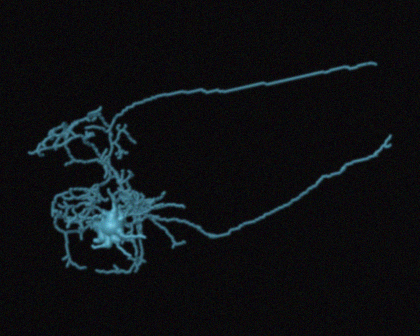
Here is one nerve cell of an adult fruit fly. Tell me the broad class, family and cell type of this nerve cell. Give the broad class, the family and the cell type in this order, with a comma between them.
efferent neuron of the nerve cord, hemilineage 00B, EN00B026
